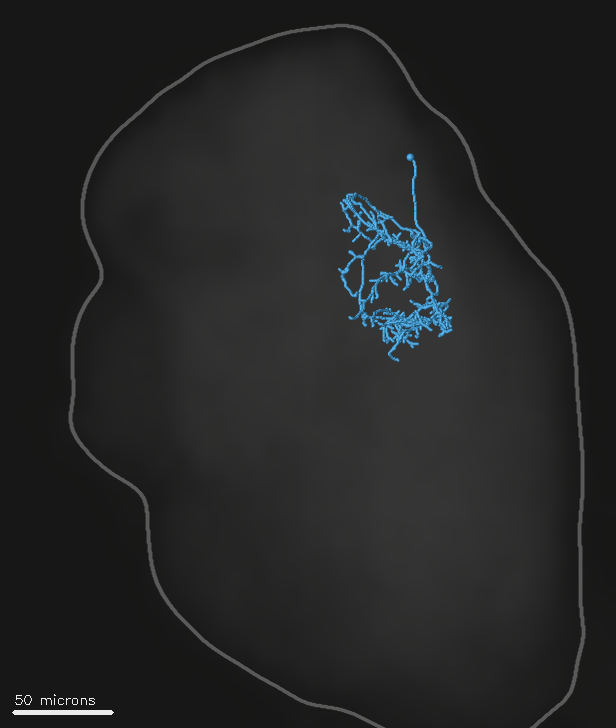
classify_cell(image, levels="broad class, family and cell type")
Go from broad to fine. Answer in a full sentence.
A central-brain intrinsic neuron of hemilineage DM1_dorsal, type CB4071.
